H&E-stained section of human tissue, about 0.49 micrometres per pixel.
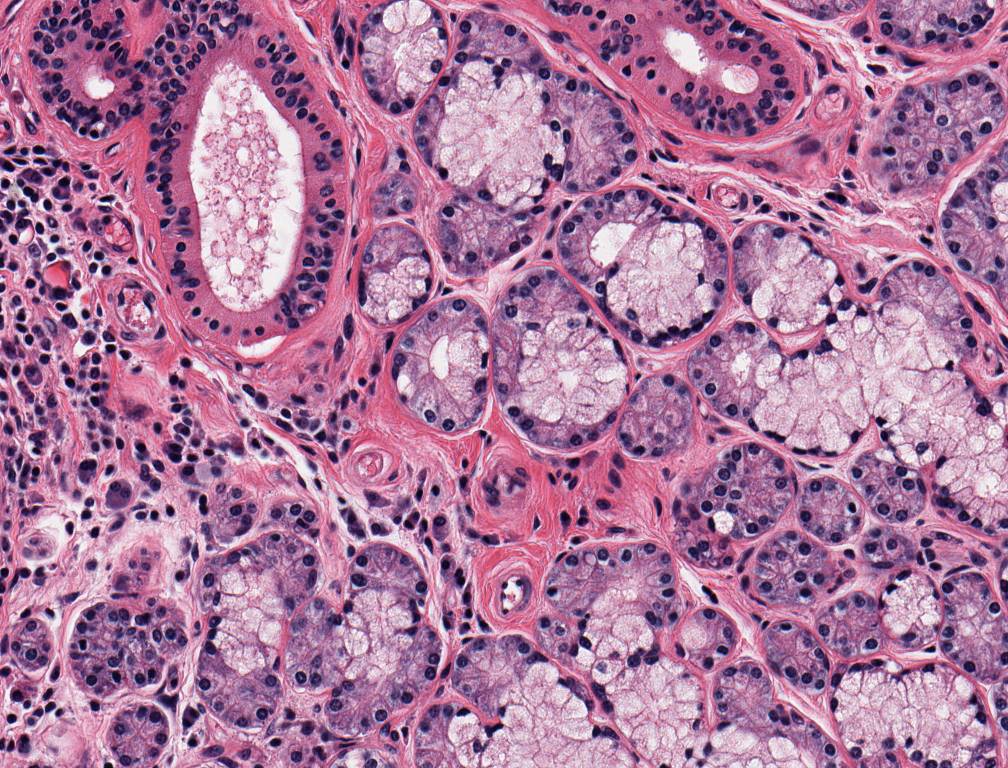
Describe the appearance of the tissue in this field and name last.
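Mucous acini show dark nuclei flattened against the cell bases. Serous acini, with purple granular cytoplasm and round nuclei, lie among them, most clearly at lower left. At upper left, a large duct is lined by pink-staining columnar epithelium. A dense cluster of lymphocytes sits at the left edge. The tissue is minor salivary gland.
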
